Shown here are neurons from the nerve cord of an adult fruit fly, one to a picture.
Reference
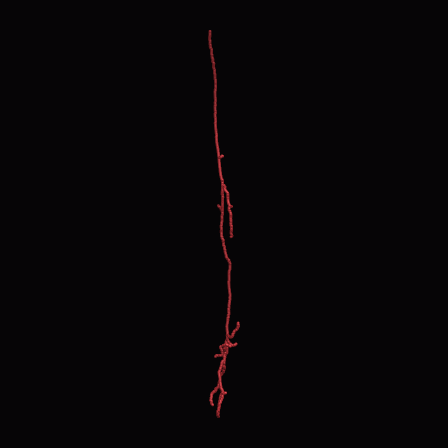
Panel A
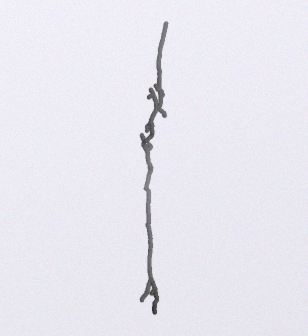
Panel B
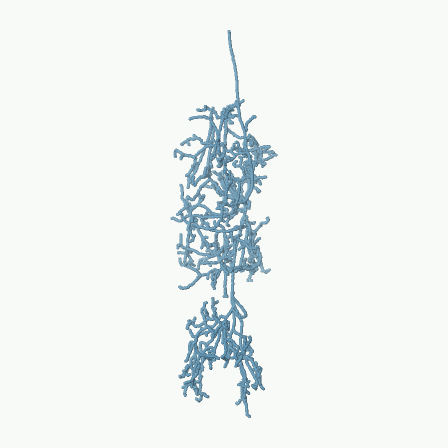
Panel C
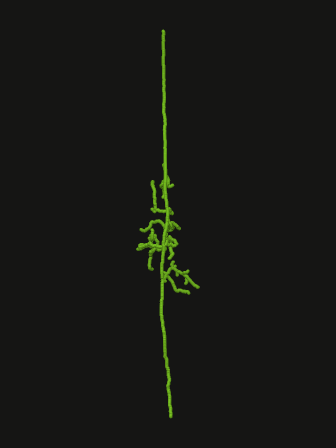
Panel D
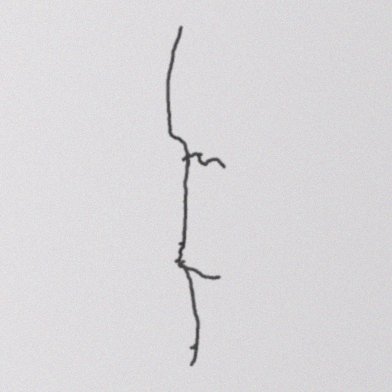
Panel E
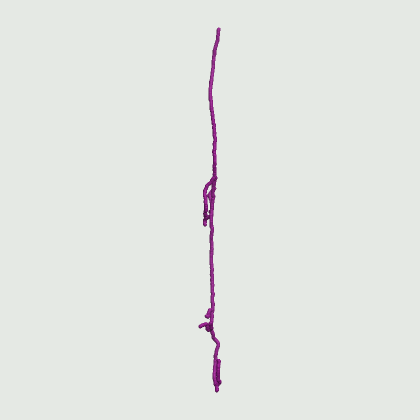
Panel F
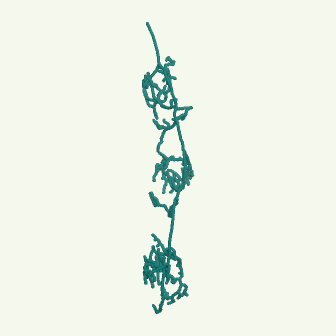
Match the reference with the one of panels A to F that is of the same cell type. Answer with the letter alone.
E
